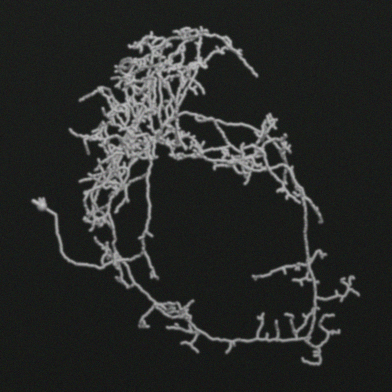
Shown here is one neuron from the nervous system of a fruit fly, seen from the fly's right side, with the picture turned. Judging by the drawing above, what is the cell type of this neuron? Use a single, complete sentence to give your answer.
This neuron counts as a member of the cell type SMP456.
